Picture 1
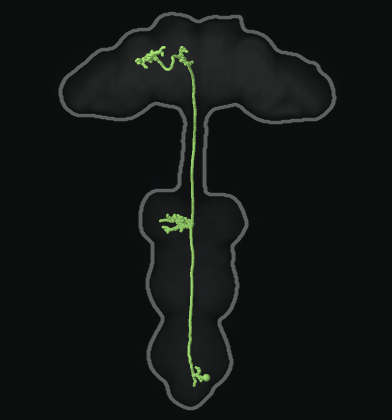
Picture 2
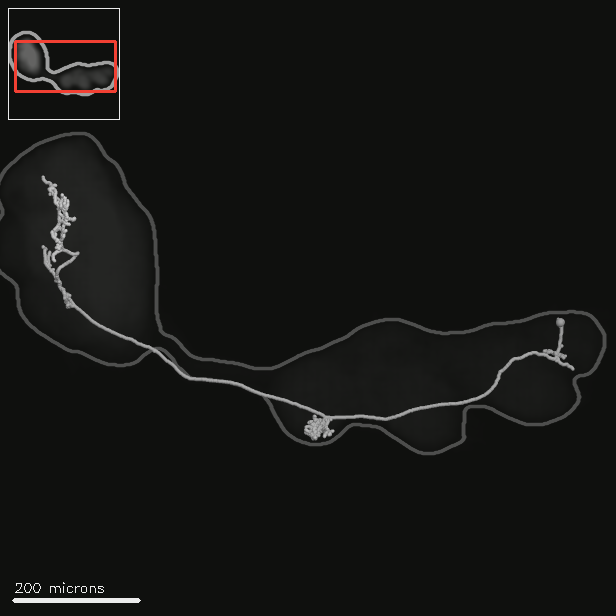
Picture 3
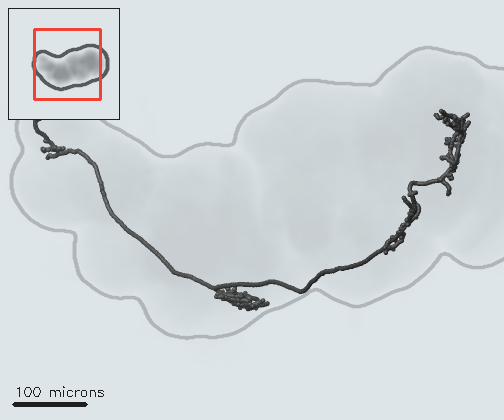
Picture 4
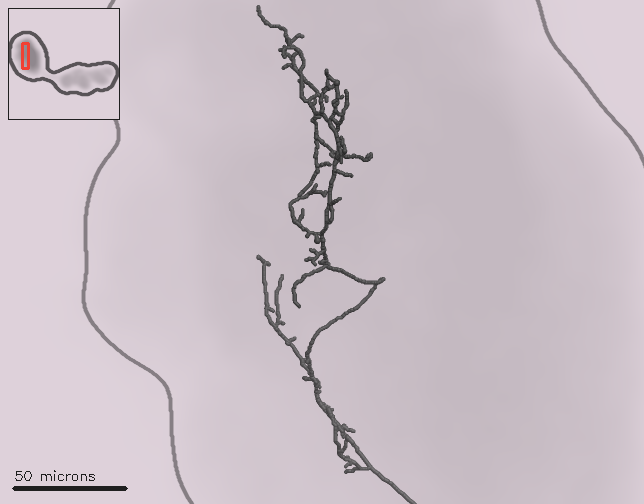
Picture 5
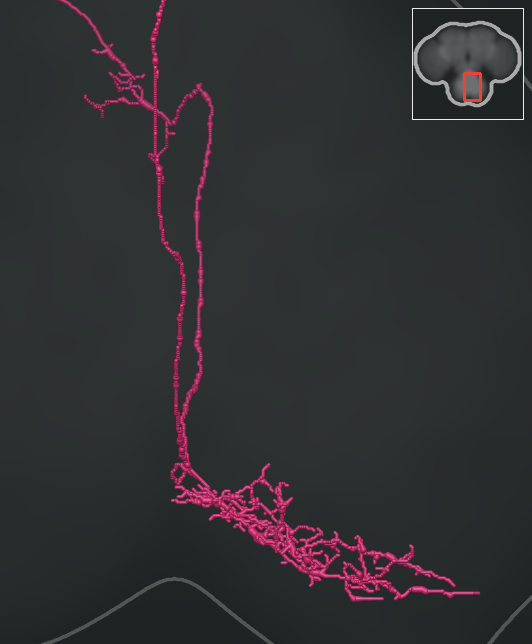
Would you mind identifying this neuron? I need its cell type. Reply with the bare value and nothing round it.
AN09B017c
